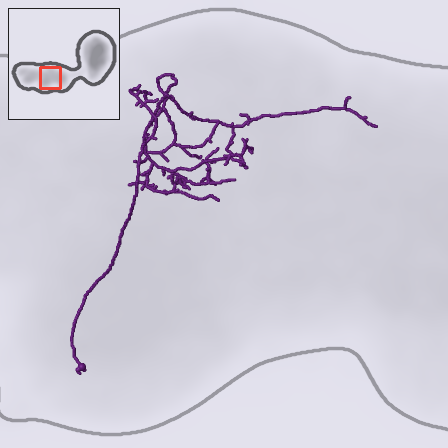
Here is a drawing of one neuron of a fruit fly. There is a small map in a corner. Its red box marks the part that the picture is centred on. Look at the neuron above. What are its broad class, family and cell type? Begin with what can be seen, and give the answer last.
Its cell body lies at the lower left of the picture. As drawn here it is about as wide as it is tall. It is a nerve-cord intrinsic neuron. Its family is hemilineage 06A. It is of cell type IN06A116.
